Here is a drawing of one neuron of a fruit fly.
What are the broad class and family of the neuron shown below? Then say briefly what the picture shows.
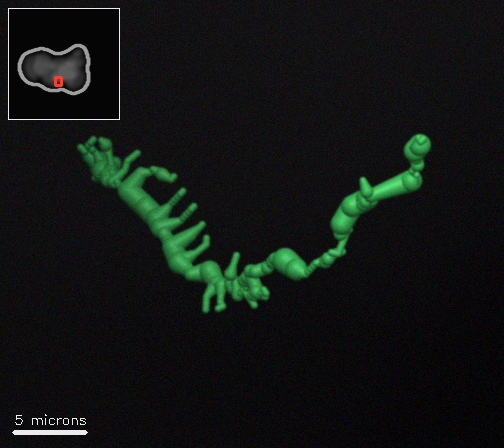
Its broad class is sensory neuron entering the brain. Its family is called class mechanosensory. No cell body is drawn. From left to right in the picture it spans about 25 microns.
